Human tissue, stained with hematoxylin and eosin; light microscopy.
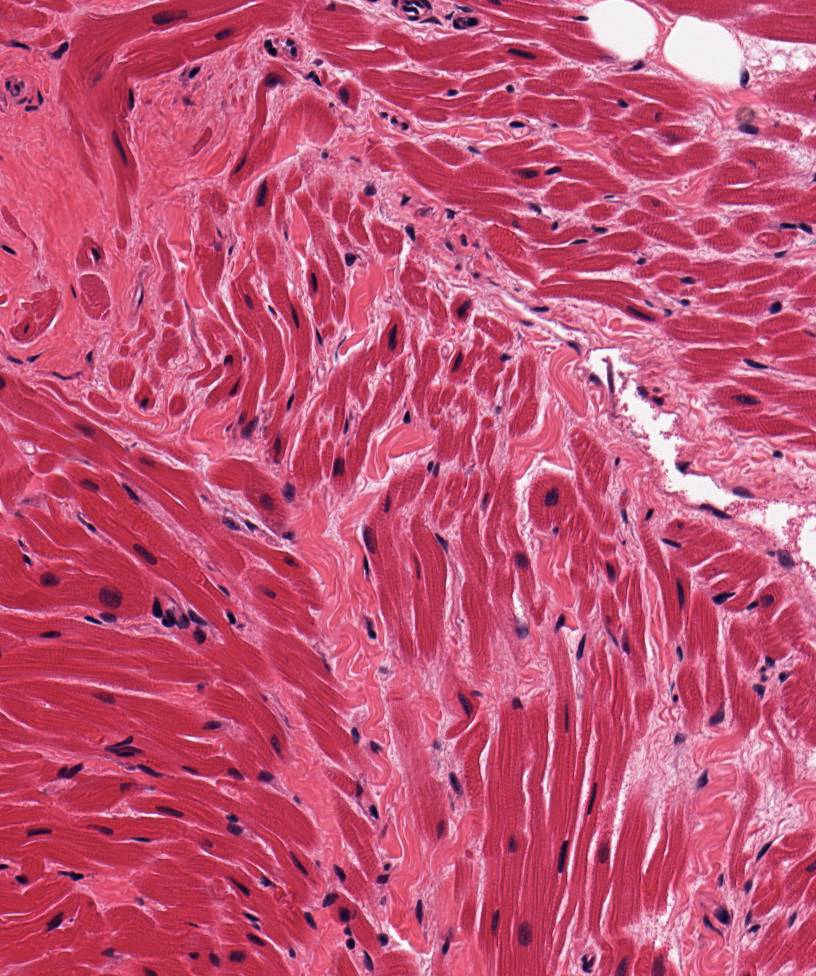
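Atrial appendage of the heart, H&E. Notice how the muscle fibres branch and join their neighbours, and look closely at the deep pink cytoplasm for faint cross-striations. A few round, empty fat cell spaces sit at the upper right edge; no epithelium appears anywhere.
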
